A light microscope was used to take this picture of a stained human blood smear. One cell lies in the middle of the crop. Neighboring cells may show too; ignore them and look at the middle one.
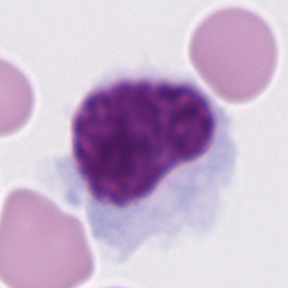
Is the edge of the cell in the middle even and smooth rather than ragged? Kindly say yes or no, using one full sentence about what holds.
No, along its edge the cell is rough, not smooth.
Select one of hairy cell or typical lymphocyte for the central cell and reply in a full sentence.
The cell nearest the centre of this crop is a hairy cell.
